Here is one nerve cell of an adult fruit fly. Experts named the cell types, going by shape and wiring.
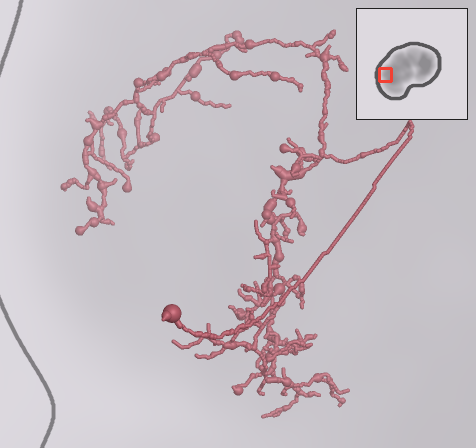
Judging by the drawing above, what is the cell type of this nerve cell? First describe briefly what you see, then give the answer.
Dozens of branch ends can be seen. As drawn here it is about as wide as it is tall. Its broad class is central-brain intrinsic neuron. Its cell type is LHPV4b2.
